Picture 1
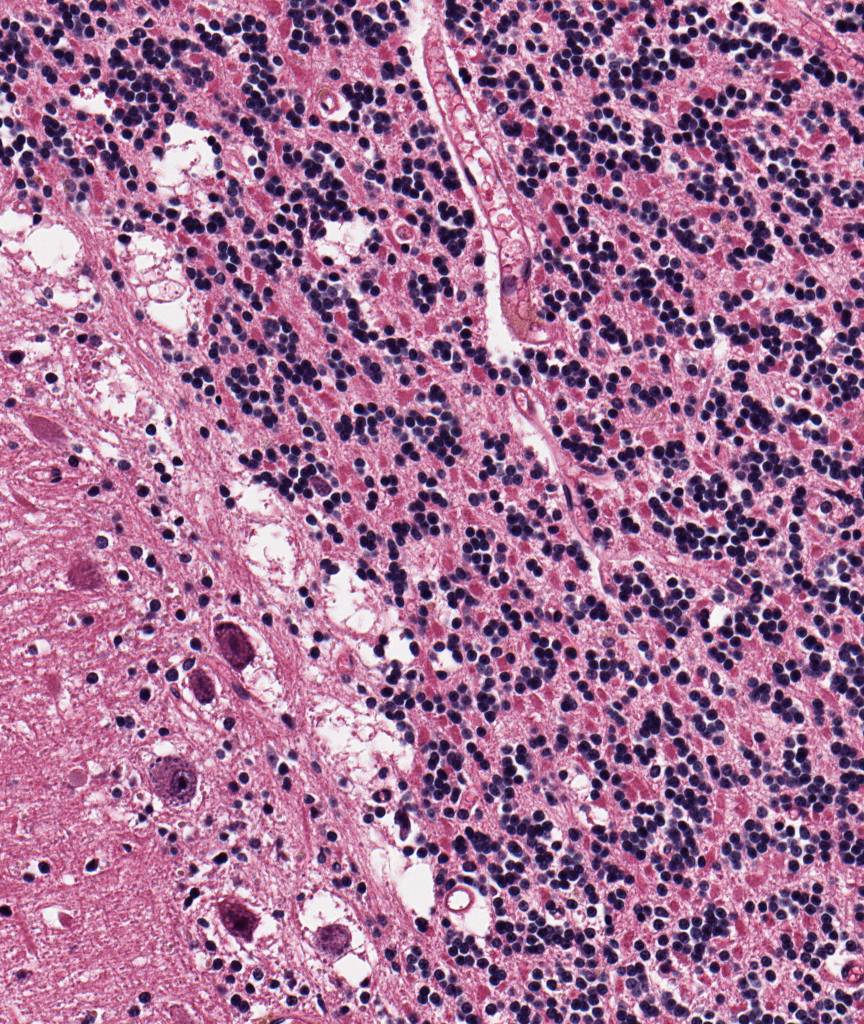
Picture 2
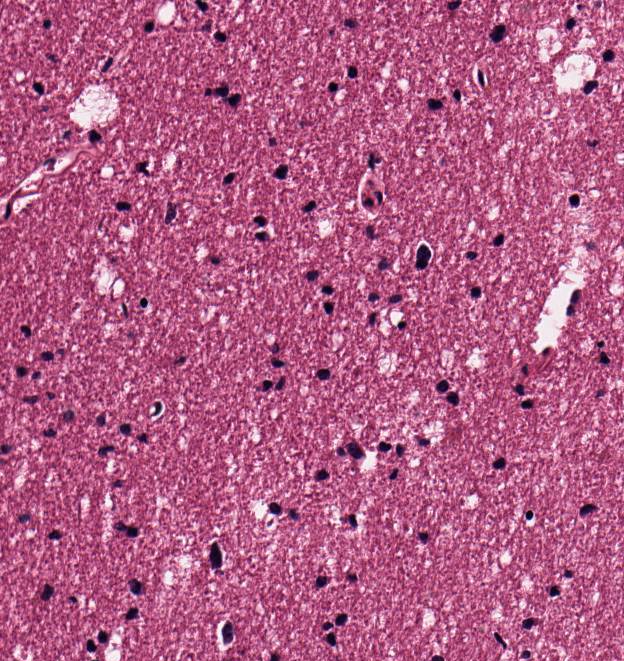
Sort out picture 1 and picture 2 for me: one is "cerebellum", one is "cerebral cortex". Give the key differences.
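Cerebellum is shown in picture 1, cerebral cortex in picture 2. In picture 1 a diagonal boundary parts a densely nucleated upper right from a pale pink, sparsely cellular lower left. That dense zone is packed with small, round, dark nuclei with almost no visible cytoplasm.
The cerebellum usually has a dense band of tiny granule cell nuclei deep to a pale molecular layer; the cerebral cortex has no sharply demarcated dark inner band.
Several large neurons, with abundant purple cytoplasm and a round nucleus, lie in the lower left near the boundary.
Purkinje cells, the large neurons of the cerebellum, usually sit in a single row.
By contrast, picture 2 is a fine pink fibrillary-granular matrix with no organised units, its small, round, dark nuclei spread fairly evenly, mostly with little or no visible cytoplasm.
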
